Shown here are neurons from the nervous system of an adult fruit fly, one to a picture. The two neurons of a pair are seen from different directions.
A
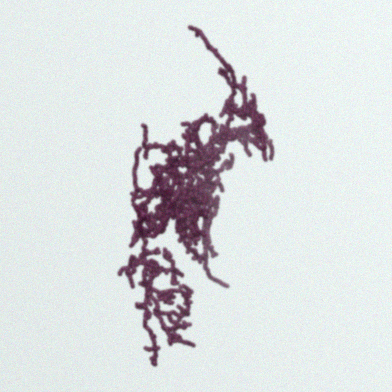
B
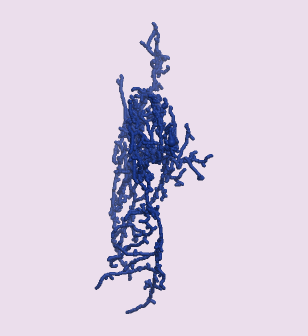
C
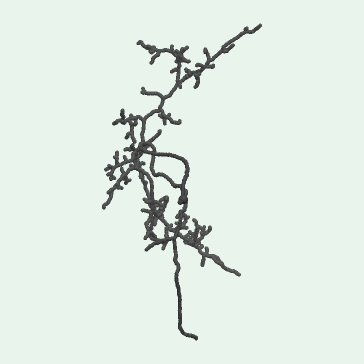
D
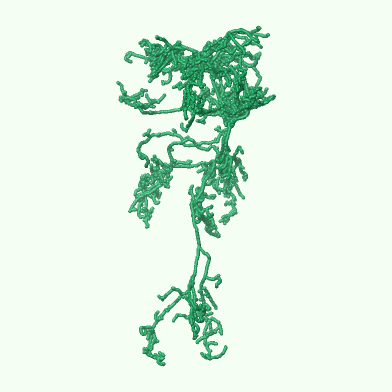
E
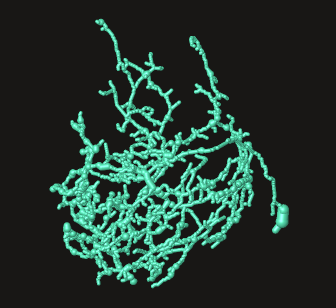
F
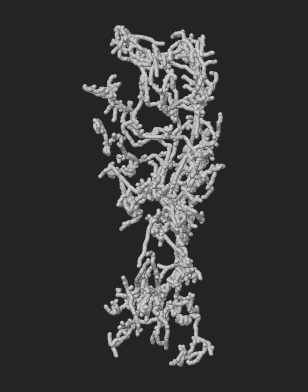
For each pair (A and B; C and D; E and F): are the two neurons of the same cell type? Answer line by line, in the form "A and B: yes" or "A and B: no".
A and B: yes
C and D: no
E and F: no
